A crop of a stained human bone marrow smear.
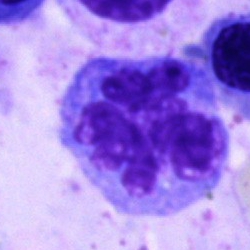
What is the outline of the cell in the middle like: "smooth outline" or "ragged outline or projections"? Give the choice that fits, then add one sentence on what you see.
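Smooth outline. The cell outline is roughly round with a smooth edge.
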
